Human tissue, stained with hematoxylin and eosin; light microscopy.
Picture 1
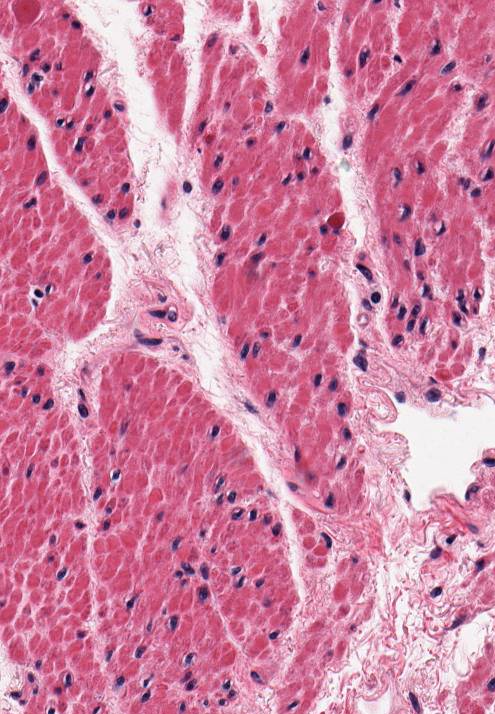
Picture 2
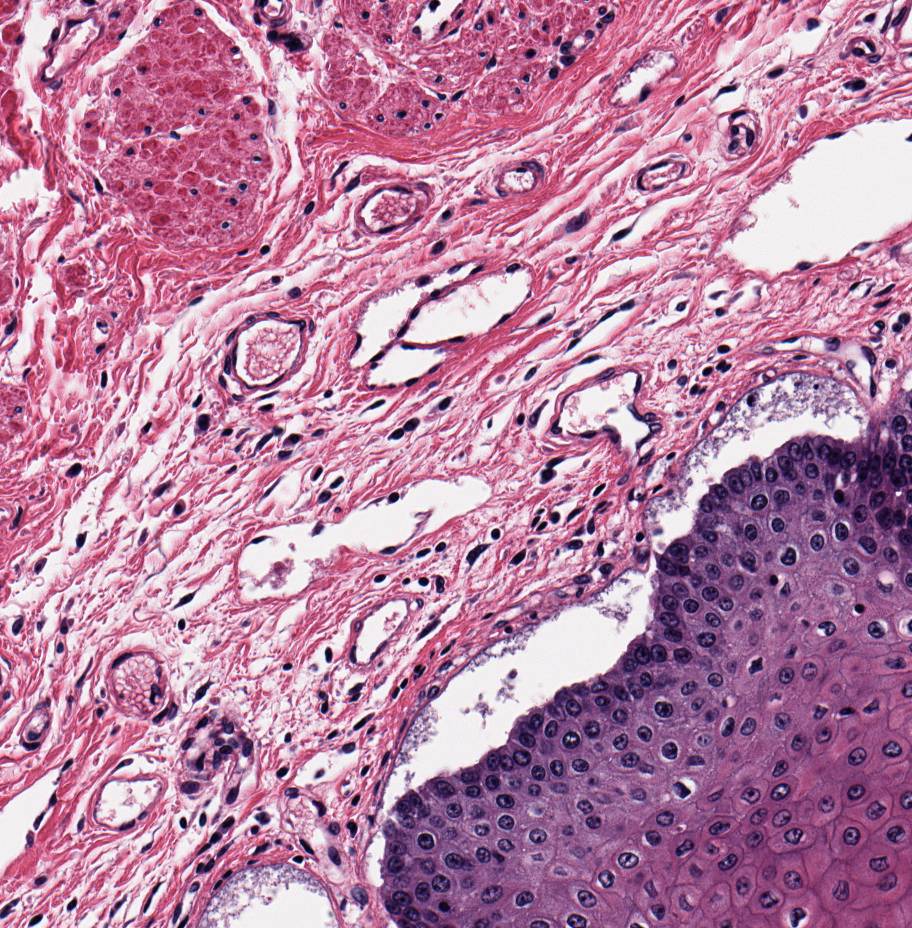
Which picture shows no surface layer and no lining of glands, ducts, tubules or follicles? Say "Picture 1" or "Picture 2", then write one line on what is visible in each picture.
Picture 1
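What picture 1 shows: No epithelium is present anywhere in the field.
What picture 2 shows: A stratified squamous epithelium occupies the lower right corner of the field, with connective tissue filling the rest.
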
